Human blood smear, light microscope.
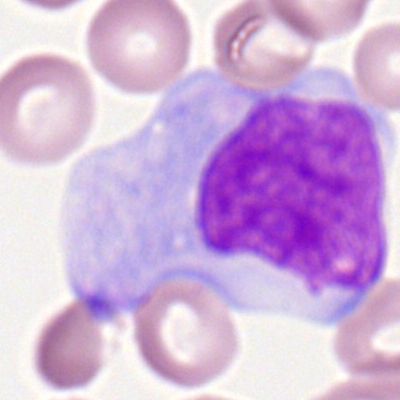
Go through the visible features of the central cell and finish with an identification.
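Outline irregular, not round. Cytoplasm plentiful, covering more of the cell than the nucleus; pale greyish-blue; no coarse granules. Central cell: monocyte.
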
